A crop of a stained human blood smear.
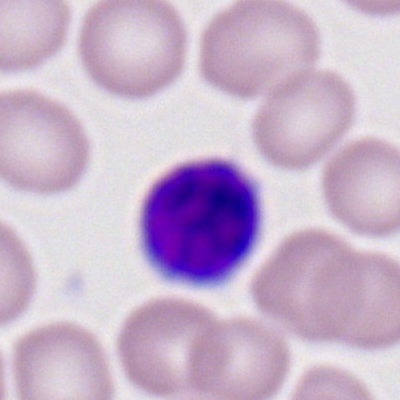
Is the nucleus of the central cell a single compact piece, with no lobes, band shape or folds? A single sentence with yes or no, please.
Yes, this cell's nucleus is a single compact round, oval or kidney-shaped mass, not band-shaped.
